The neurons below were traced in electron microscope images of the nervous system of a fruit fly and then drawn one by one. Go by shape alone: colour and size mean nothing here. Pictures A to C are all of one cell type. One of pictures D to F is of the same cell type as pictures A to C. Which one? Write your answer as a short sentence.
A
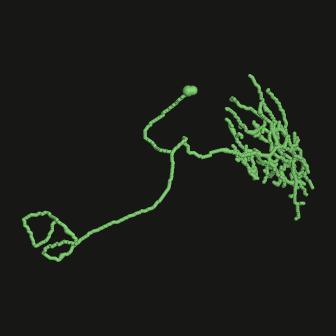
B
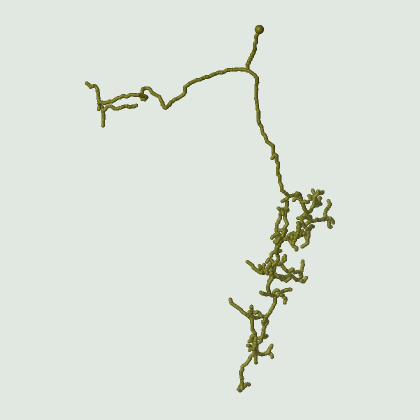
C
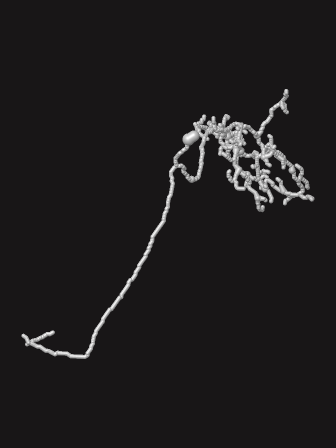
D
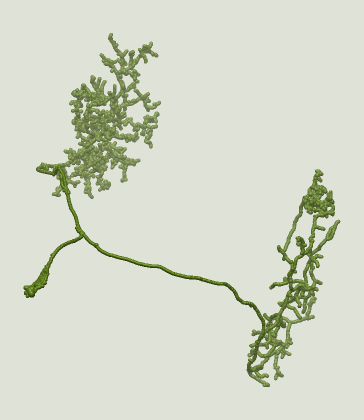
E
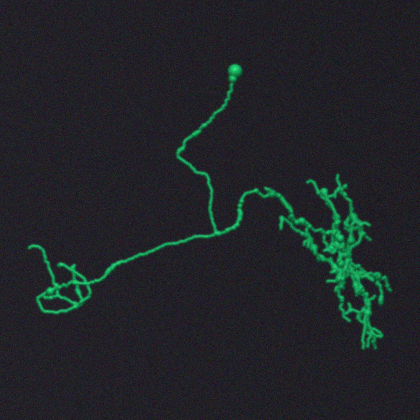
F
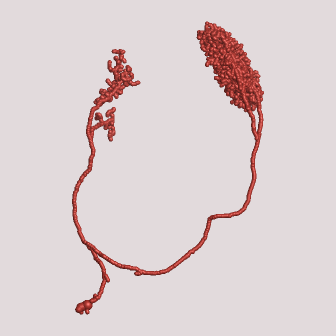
The neuron in picture E is of the same cell type.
